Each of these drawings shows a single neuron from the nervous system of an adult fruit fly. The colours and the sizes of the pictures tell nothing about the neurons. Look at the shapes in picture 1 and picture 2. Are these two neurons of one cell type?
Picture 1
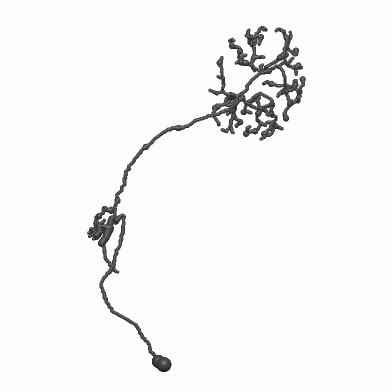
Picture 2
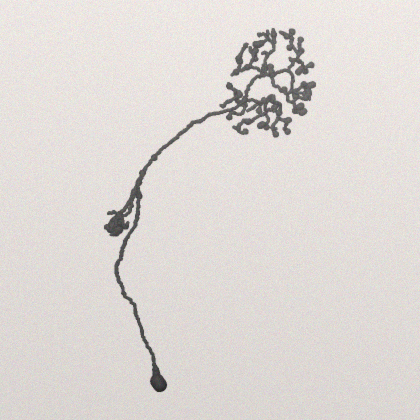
yes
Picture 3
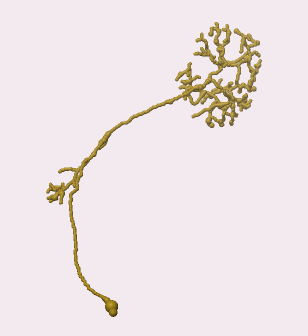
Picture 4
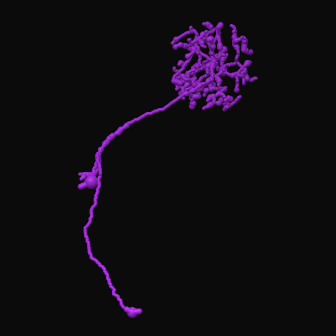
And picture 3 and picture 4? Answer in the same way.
no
